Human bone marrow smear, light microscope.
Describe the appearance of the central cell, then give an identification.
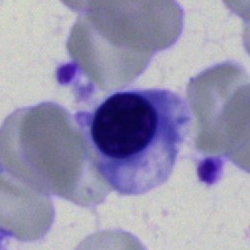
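Dense chromatin stains very dark purple throughout the nucleus, and no distinct nucleolus is visible. The cytoplasm is blue, most abundant below and to the right of the nucleus, and contains no coloured granules. The central cell is an erythroblast.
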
